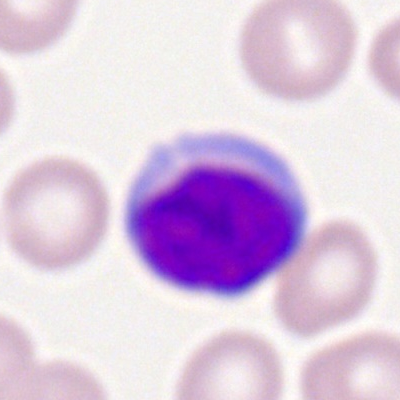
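Lymphocyte, the central cell of a stained human blood smear: its outline is round and smooth, its chromatin dense, dark purple and coarsely clumped, and no nucleoli are seen; the pale blue cytoplasm forms a crescent widest along the top of the cell.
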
